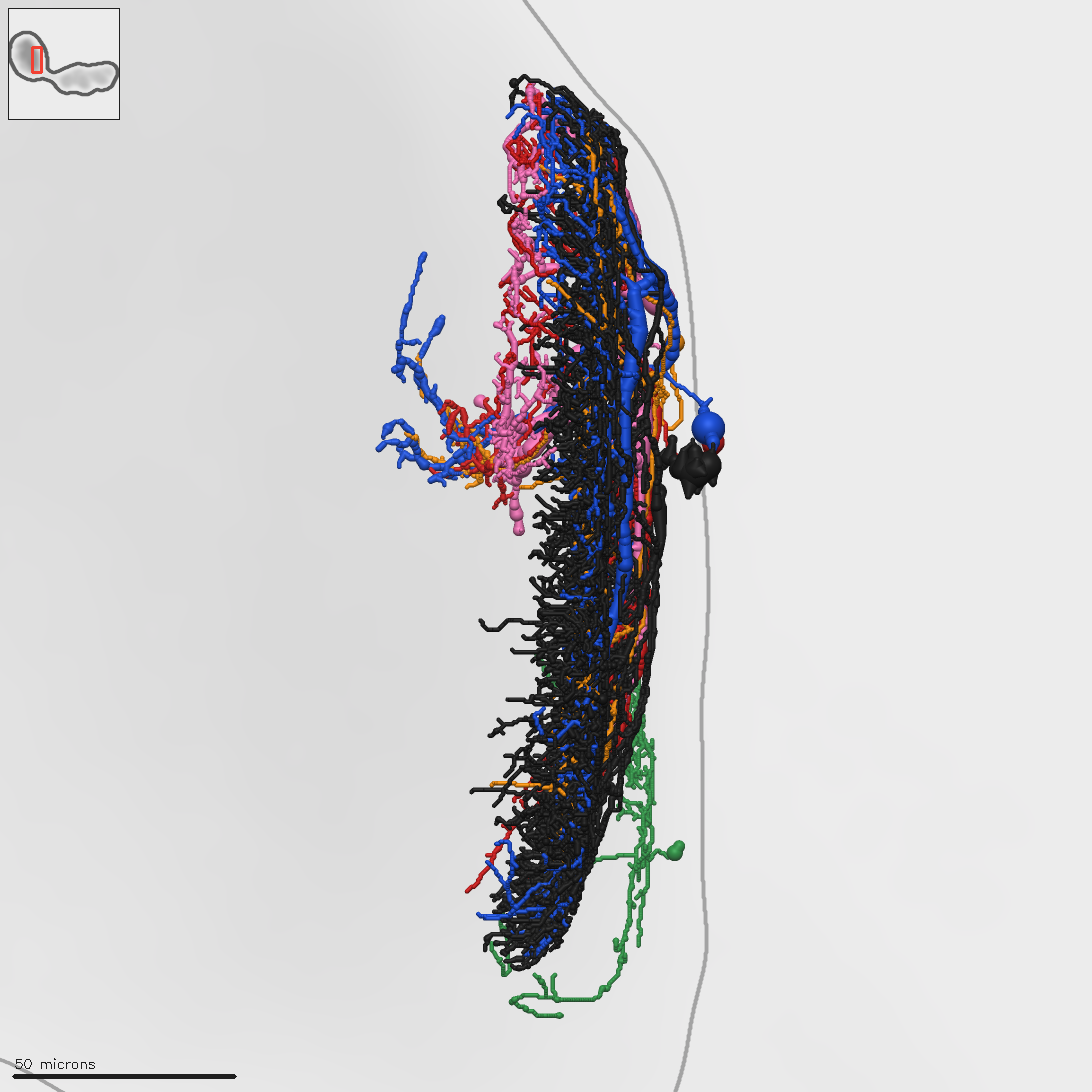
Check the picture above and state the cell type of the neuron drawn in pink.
VS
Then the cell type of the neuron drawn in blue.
VSm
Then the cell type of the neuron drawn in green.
LPi4a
